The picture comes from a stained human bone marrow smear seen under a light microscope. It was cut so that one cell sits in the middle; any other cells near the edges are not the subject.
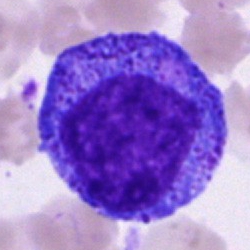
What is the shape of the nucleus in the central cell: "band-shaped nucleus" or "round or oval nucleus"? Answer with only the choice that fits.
Round or oval nucleus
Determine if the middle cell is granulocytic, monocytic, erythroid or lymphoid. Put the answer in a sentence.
With respect to lineage, the central cell is to be called granulocytic.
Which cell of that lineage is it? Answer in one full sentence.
The centrally placed cell is classified as a promyelocyte.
